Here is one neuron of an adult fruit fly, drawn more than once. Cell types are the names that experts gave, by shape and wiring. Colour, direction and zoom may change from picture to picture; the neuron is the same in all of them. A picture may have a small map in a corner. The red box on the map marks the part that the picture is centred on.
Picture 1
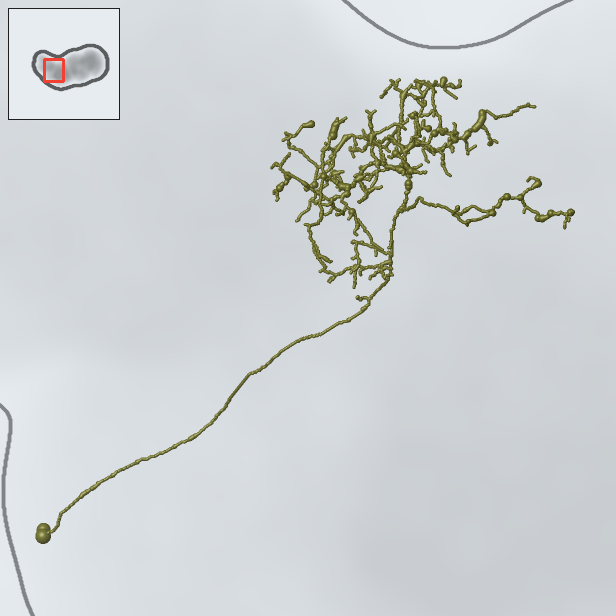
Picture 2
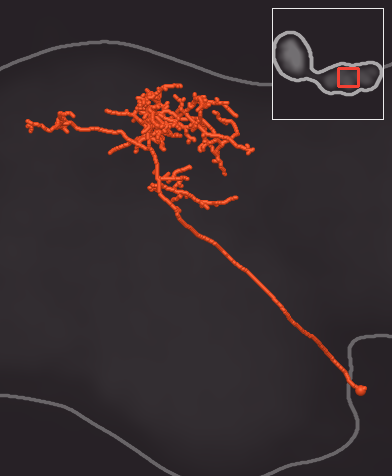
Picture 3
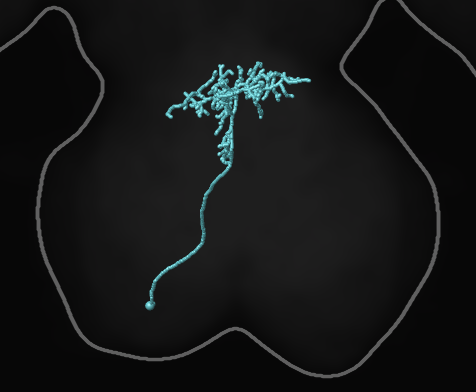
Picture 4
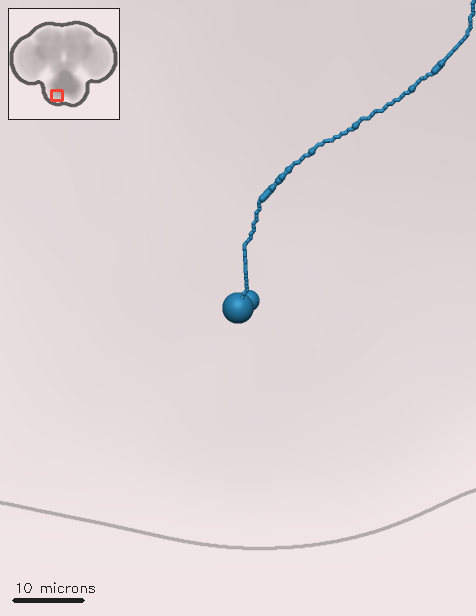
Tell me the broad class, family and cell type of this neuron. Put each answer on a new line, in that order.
nerve-cord intrinsic neuron
hemilineage 12A
IN12A063_e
